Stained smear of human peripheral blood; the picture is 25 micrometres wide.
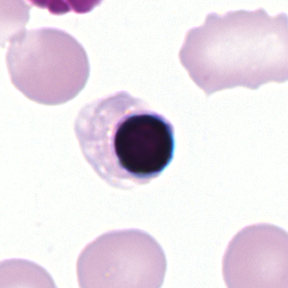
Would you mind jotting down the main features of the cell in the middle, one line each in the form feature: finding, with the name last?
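Nucleus: off-centre, toward the right edge
Cytoplasm: pale greyish-lilac
Extent: cytoplasm covers a larger area than the nucleus
Outline: slightly irregular, not a smooth circle
Name: normoblast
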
